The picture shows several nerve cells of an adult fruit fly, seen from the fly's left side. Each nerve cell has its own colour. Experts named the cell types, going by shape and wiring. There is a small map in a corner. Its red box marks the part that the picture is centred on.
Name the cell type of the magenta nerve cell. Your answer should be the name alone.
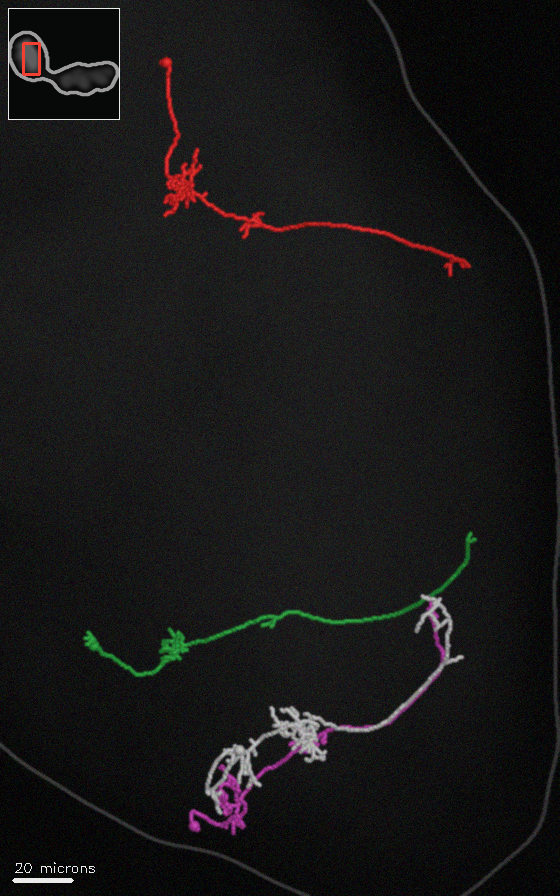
Tm6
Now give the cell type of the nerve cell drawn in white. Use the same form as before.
TmY18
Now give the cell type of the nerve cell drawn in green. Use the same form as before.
Tm1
